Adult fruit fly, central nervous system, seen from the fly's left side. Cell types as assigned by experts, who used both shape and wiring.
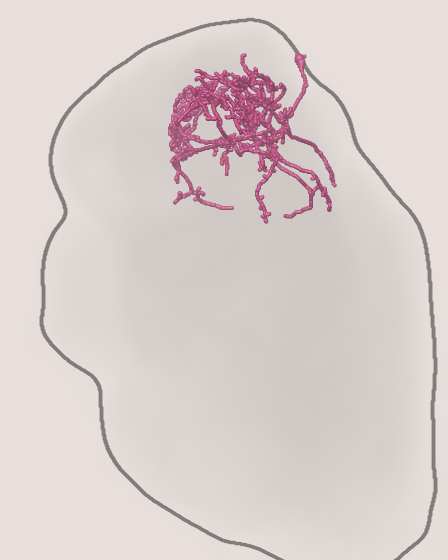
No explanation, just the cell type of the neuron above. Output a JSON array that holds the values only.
["SMP202"]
